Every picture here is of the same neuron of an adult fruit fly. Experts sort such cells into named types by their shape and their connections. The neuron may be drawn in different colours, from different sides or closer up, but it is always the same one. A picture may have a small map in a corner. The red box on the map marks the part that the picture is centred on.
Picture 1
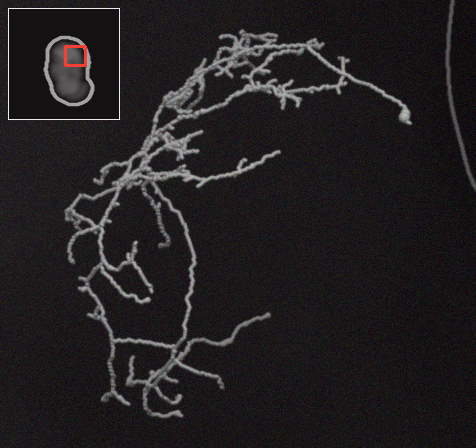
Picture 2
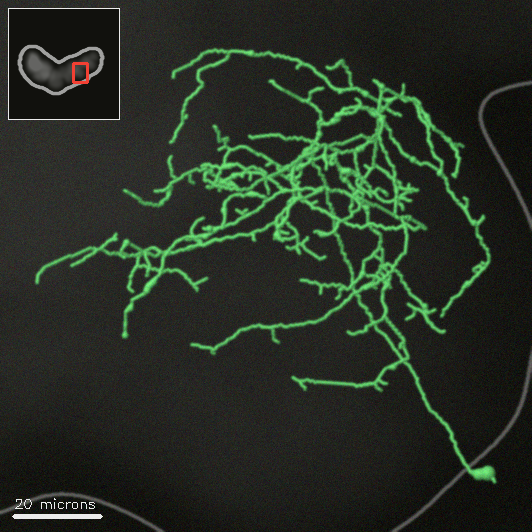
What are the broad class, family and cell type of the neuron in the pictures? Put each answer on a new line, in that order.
nerve-cord intrinsic neuron
hemilineage 04B
IN04B099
